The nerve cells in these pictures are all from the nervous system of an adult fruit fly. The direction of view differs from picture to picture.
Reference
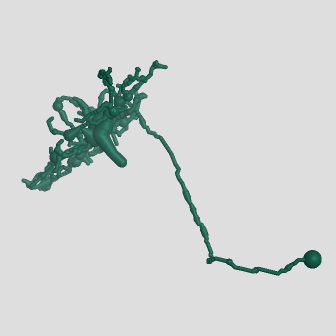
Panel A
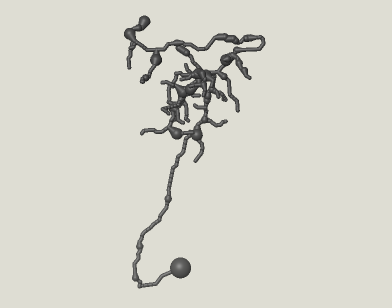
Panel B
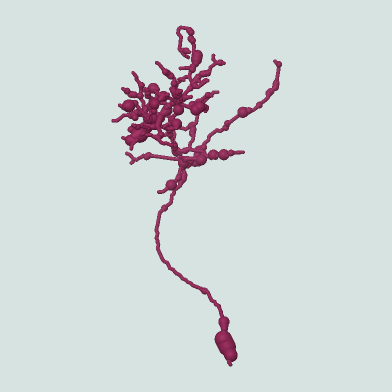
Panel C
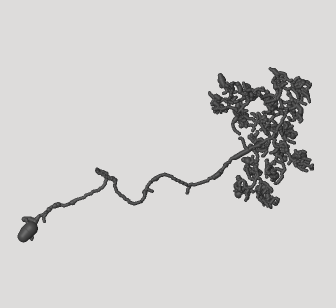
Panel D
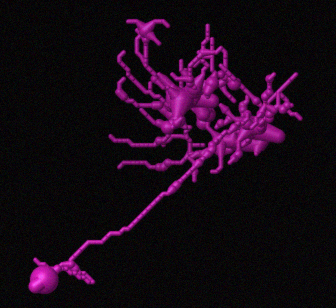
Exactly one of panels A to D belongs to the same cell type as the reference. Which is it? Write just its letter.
D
